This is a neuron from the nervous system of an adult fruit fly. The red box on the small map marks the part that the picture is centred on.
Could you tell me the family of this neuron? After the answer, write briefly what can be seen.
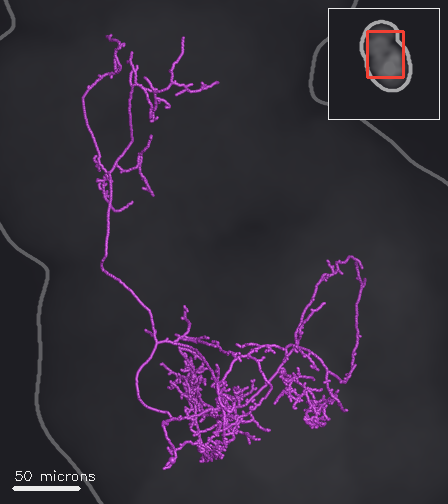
Its family is hemilineage VLPd1. Its broad class is central-brain intrinsic neuron. Its cell body lies at the bottom of the picture. From top to bottom in the picture it spans about 350 microns. Dozens of branch ends can be seen.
